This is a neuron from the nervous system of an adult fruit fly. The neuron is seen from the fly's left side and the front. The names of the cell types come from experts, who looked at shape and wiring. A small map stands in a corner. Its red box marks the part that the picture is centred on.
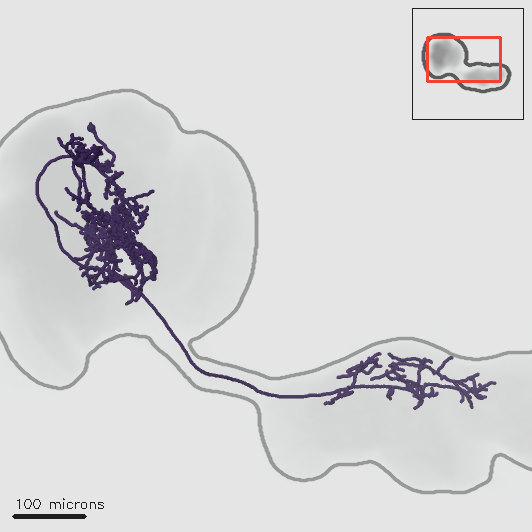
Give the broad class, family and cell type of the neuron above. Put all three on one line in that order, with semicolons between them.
descending neuron; hemilineage SMPpm1; DNp63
